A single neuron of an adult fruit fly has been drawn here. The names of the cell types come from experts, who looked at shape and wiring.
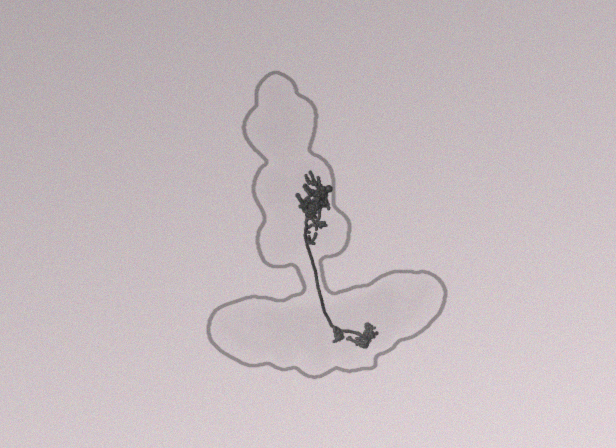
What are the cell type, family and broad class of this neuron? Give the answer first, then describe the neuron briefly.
It is of cell type AN17B005. The family is hemilineage 17B. It is an ascending neuron. The cell body can be seen in the middle of the picture. In this view it is taller than it is wide.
